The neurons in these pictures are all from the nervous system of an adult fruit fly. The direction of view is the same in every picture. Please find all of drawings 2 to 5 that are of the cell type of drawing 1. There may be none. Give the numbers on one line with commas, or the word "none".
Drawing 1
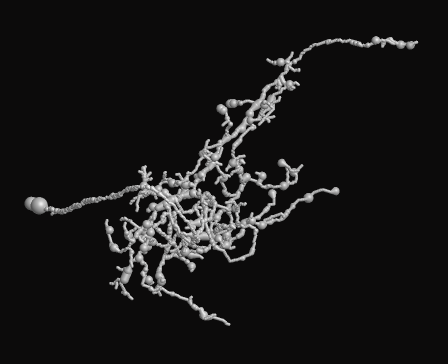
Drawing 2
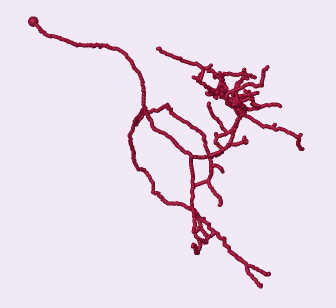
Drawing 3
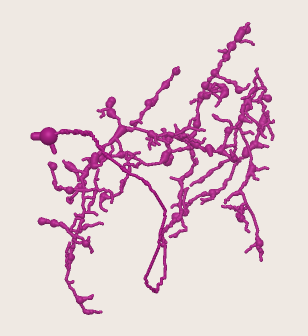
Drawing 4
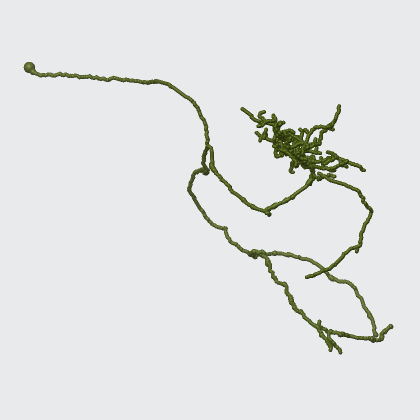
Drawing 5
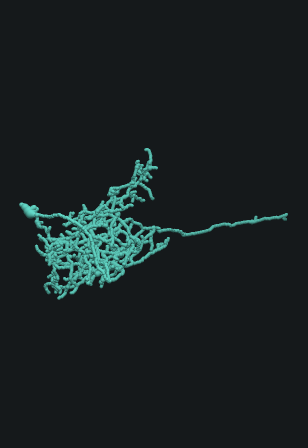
3, 5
